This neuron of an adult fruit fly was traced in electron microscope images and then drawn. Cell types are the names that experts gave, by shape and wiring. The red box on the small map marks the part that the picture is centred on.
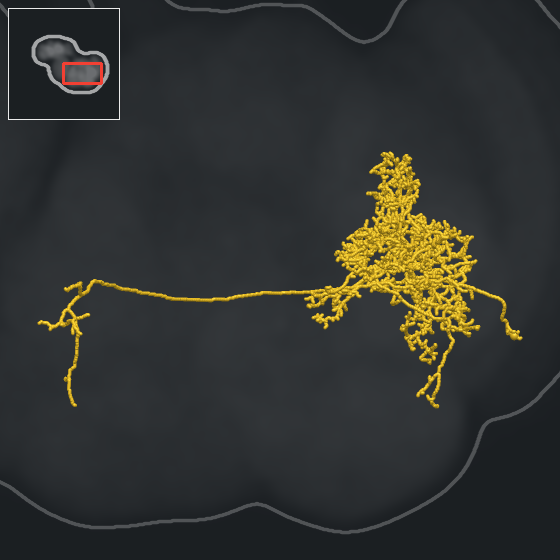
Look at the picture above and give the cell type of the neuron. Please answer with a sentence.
The cell type is AVLP259.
